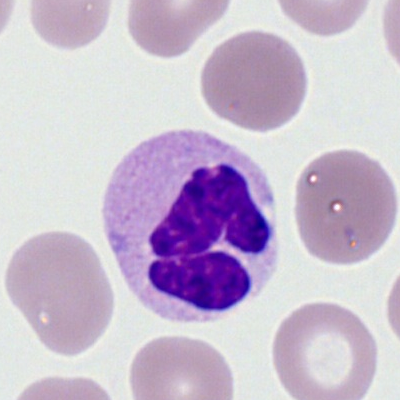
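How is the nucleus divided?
Into lobes, with a pale gap separating the lower lobe from the upper part.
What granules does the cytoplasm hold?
Only fine, faint lilac granules in abundant, pale lilac-pink cytoplasm, with no large orange or dark granules.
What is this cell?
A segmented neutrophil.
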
